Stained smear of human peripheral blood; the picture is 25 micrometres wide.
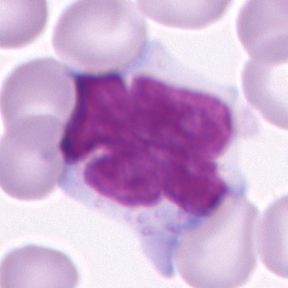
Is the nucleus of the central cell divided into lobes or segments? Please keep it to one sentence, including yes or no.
Yes, there are two or more lobes making up the nucleus of the cell.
